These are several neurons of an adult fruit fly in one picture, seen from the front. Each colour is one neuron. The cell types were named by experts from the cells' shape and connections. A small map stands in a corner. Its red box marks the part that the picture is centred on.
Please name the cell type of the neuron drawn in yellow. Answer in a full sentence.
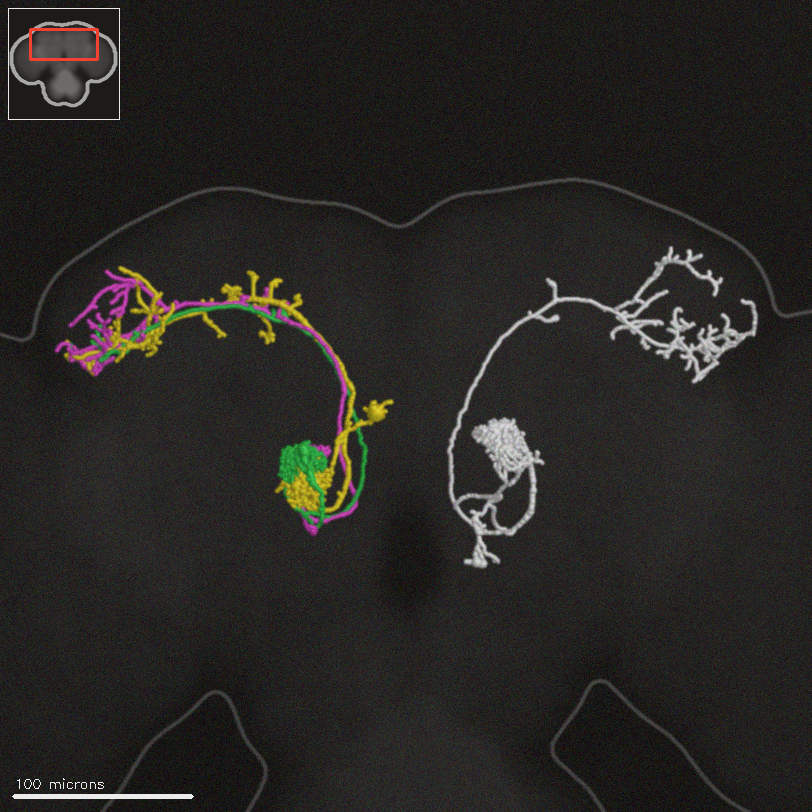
The cell type is DC1_adPN.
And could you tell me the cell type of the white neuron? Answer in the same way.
The cell type is DA4m_adPN.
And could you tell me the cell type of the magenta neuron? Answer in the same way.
The cell type is DL5_adPN.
